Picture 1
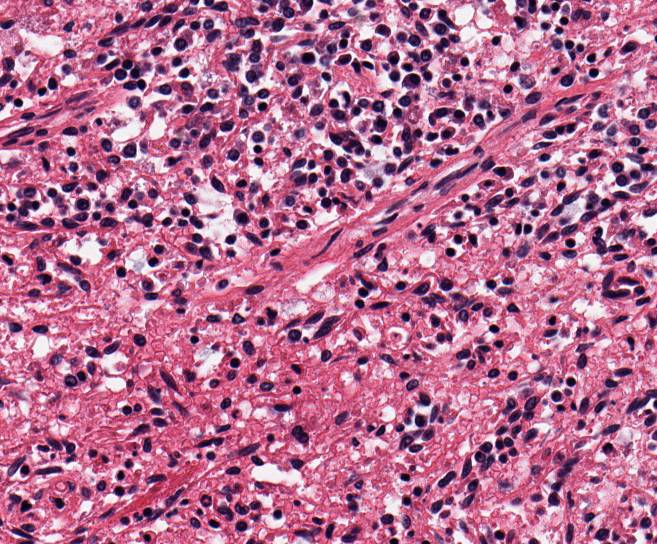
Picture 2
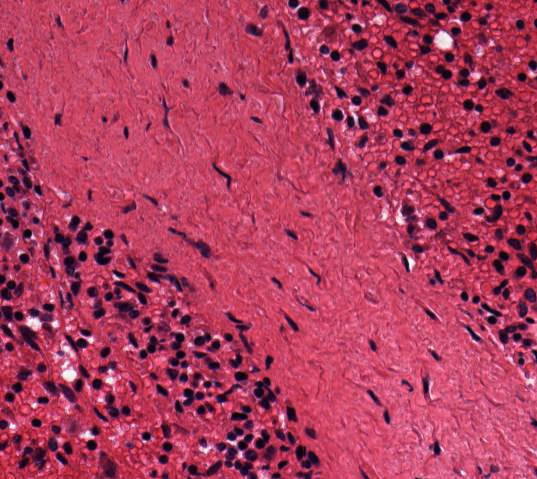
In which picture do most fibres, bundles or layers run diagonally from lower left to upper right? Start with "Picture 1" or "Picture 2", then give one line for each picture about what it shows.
Picture 1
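Picture 1: A band of cells with elongated spindle-shaped nuclei runs diagonally from lower left to upper right through the centre of the field.
Picture 2: A broad, sparsely nucleated pink band runs diagonally from the upper left to the lower right of the field, with densely cellular zones on both sides.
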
